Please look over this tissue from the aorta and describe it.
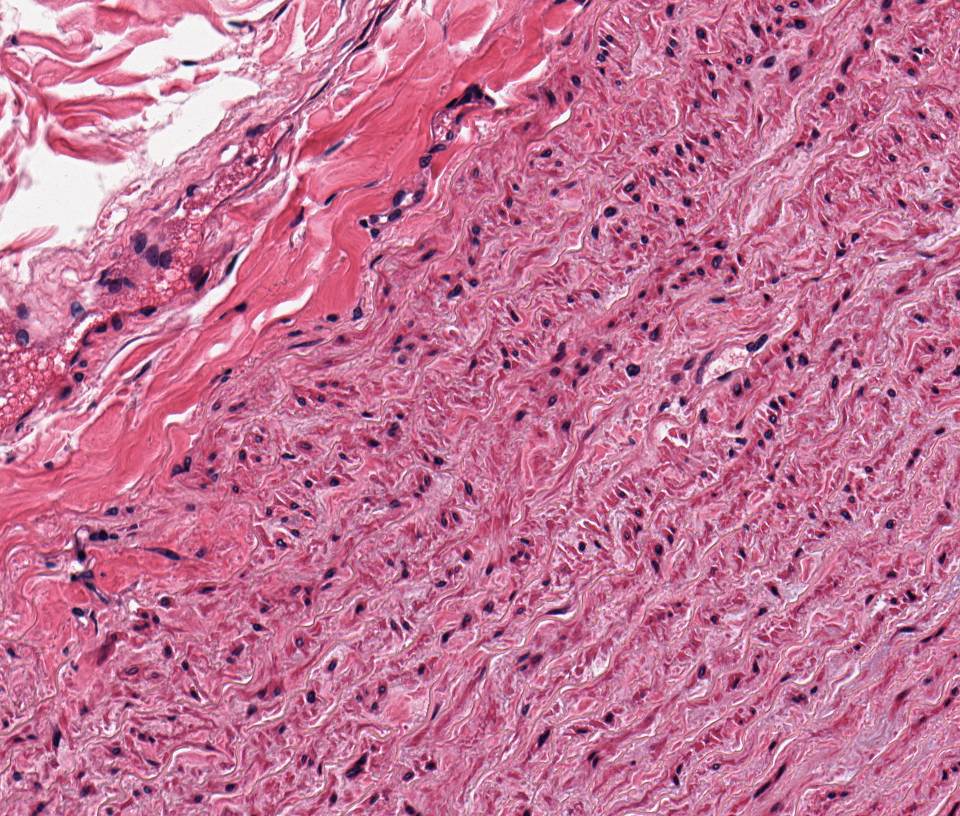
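Upper left: diagonal band of dense pink collagen. Below and right of it, cellular spindle-cell area fills most of the field; nuclei small, dark, elongated, fairly uniform in size and shape. Beside the band: cluster of cells with pale, bubbly, vacuolated cytoplasm. Upper left corner: loose pale pink fragments between white empty spaces.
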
